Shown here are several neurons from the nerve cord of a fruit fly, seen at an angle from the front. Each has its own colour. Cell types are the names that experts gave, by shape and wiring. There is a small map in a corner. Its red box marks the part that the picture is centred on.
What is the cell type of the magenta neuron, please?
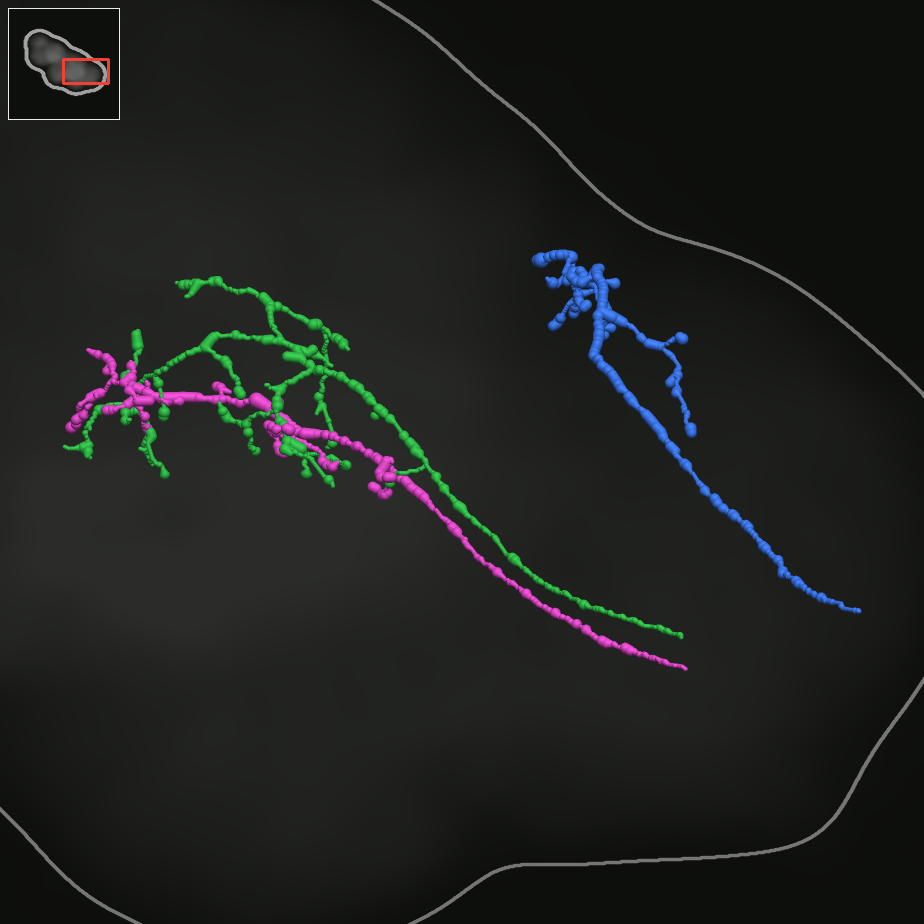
DNge072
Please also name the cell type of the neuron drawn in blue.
DNge086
